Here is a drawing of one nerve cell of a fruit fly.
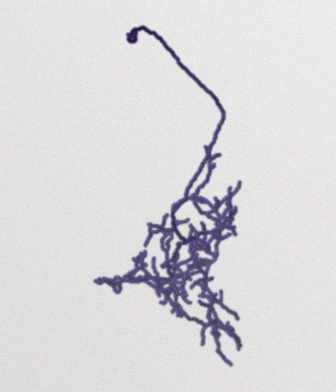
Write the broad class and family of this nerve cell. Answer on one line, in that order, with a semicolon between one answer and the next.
central-brain intrinsic neuron; hemilineage WEDd1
